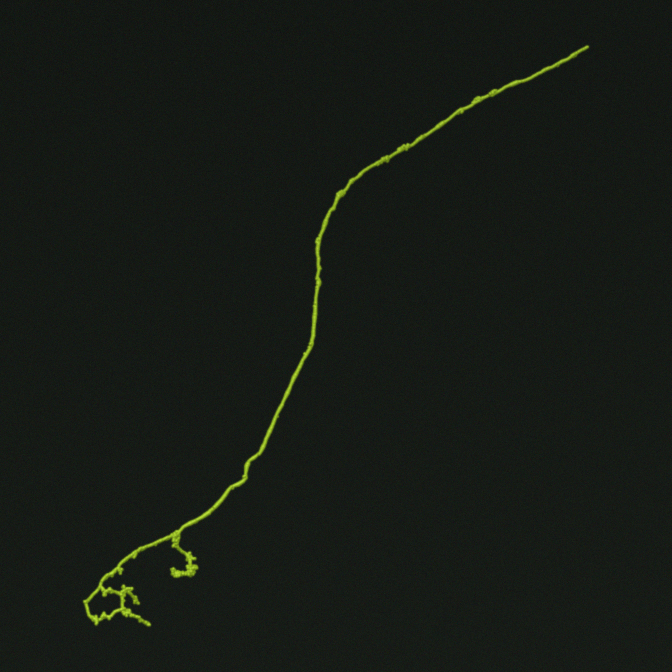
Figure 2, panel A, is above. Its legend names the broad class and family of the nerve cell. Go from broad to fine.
sensory neuron entering the nerve cord; class mechanosensory proprioceptive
